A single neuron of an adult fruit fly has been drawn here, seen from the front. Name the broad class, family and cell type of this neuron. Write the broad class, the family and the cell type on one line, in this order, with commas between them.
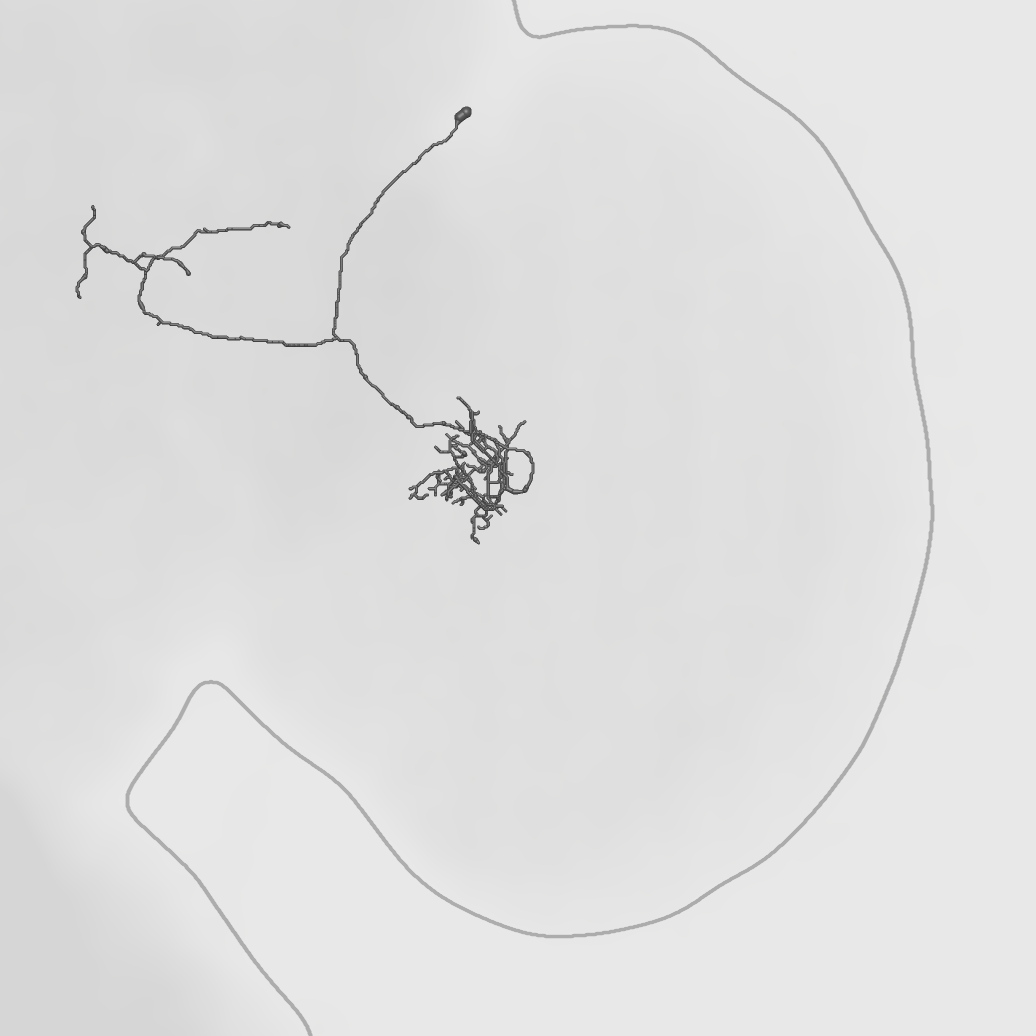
visual projection neuron, hemilineage VPNd1, LC29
